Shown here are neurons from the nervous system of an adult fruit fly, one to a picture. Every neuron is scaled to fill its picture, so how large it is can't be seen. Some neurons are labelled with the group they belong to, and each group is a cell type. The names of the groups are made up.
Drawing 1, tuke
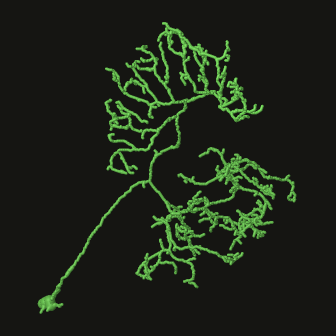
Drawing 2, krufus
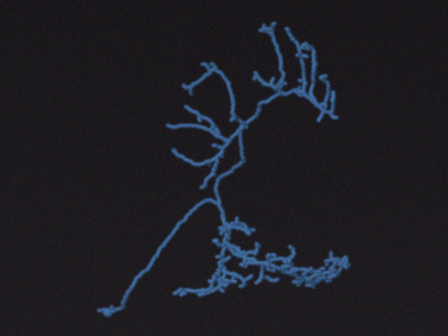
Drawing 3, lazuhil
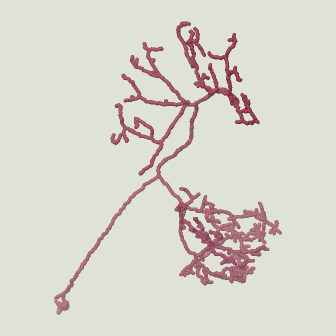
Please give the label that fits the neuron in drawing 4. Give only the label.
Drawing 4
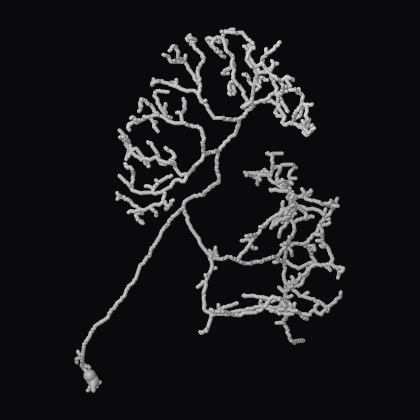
tuke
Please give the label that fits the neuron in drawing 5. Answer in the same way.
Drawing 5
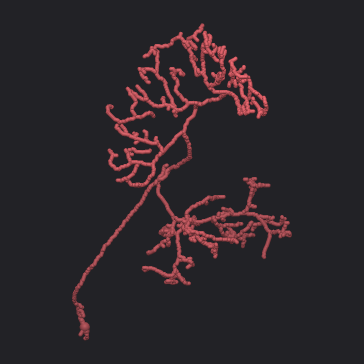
tuke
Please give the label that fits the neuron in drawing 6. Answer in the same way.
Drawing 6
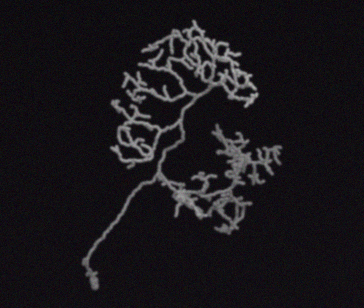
tuke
